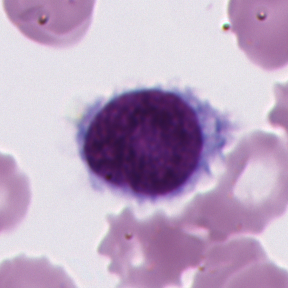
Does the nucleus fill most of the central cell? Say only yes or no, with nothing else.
Yes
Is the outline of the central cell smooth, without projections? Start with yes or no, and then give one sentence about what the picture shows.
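No. Fine hair-like projections extend from the cell border around most of its circumference.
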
